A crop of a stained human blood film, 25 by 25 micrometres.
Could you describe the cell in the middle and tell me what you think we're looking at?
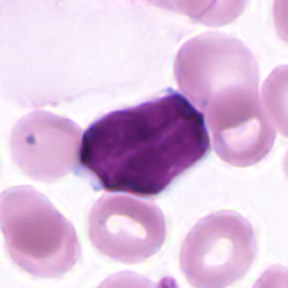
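Nucleus a single unlobed mass; no nucleoli seen. Cytoplasm scant: a pale blue sliver, mainly at the lower left edge. No granules visible. Typical lymphocyte.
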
